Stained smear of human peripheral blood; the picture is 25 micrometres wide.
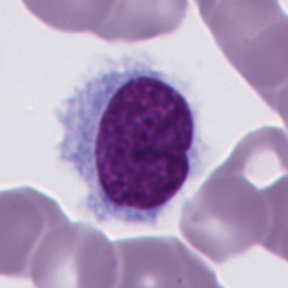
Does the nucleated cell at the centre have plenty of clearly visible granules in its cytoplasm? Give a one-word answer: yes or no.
No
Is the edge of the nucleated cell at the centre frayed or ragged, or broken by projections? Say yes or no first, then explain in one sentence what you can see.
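Yes. The cytoplasmic border is ragged, with many fine hair-like projections around the cell.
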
